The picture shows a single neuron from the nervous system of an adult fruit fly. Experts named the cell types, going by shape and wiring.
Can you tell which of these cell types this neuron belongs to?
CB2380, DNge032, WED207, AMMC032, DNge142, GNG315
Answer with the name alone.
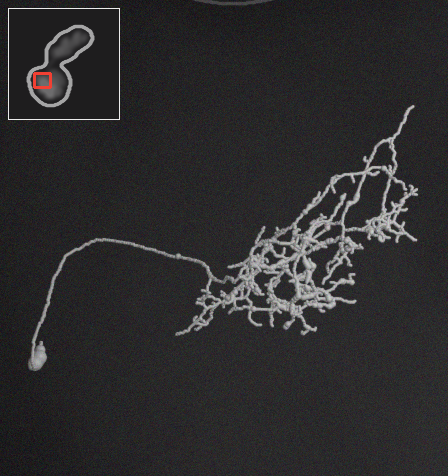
AMMC032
